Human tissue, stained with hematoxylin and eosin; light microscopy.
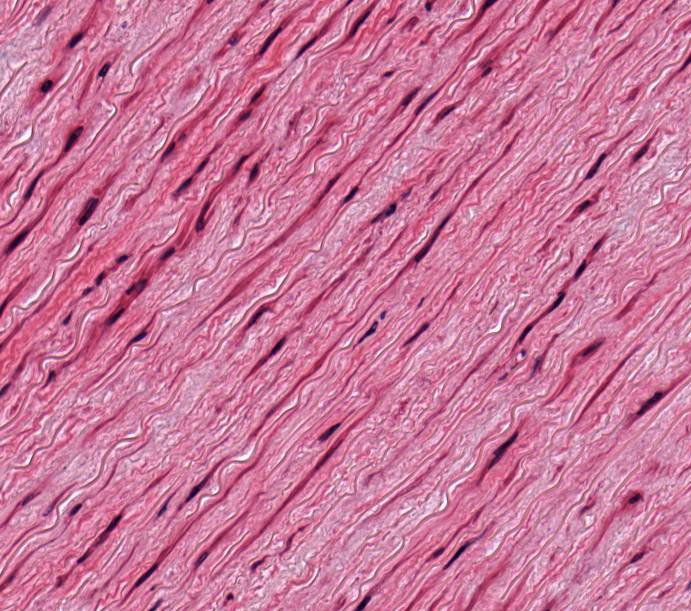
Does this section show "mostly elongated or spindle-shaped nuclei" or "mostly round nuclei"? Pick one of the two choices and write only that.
Mostly elongated or spindle-shaped nuclei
